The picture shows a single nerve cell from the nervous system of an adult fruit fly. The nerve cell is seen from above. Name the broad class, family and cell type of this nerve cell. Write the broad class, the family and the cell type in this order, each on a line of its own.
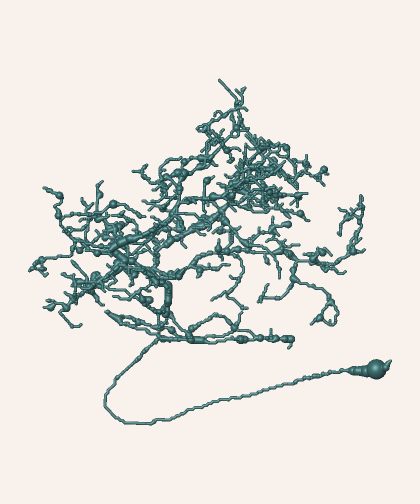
central-brain intrinsic neuron
hemilineage LHp1
CB1405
